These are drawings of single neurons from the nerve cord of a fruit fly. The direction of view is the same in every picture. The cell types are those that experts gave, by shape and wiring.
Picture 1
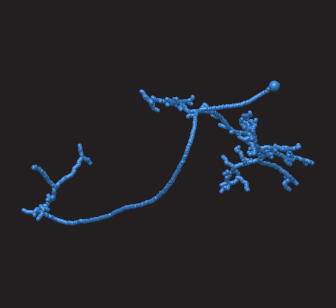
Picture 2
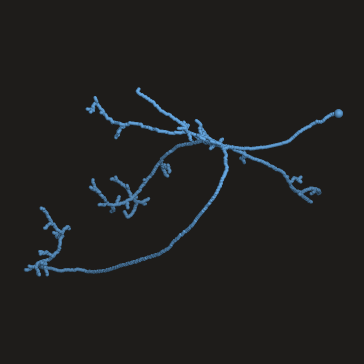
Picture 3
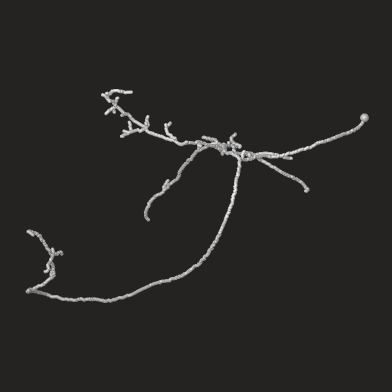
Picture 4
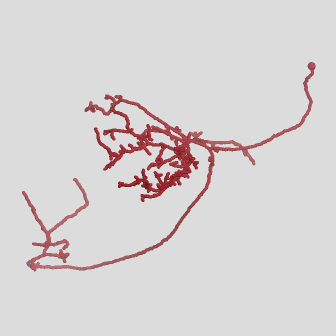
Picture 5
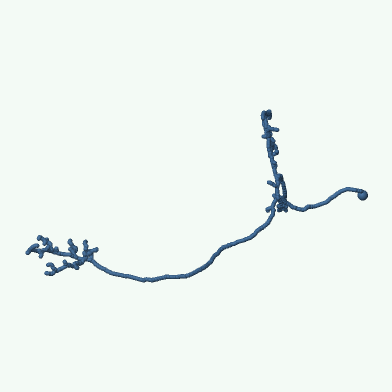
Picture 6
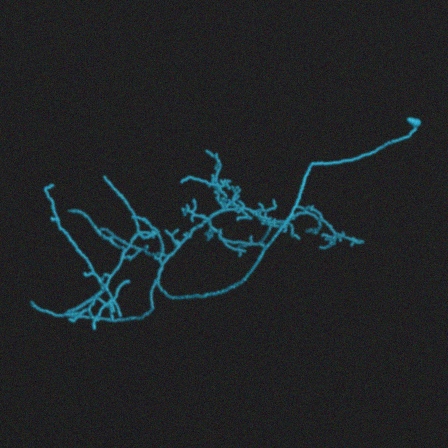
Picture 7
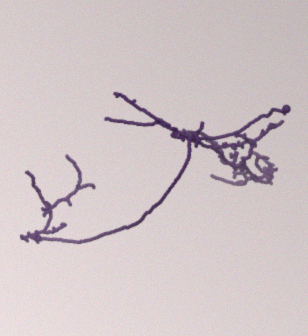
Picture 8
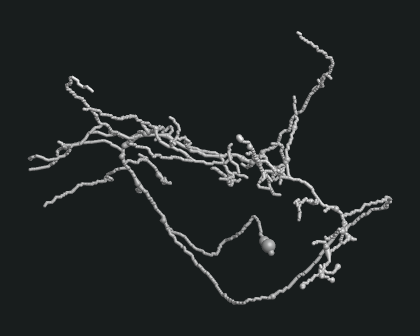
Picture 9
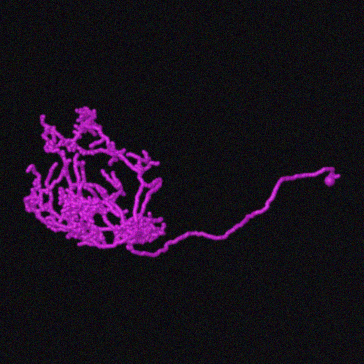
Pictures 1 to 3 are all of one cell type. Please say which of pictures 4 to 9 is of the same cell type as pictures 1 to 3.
Picture 7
